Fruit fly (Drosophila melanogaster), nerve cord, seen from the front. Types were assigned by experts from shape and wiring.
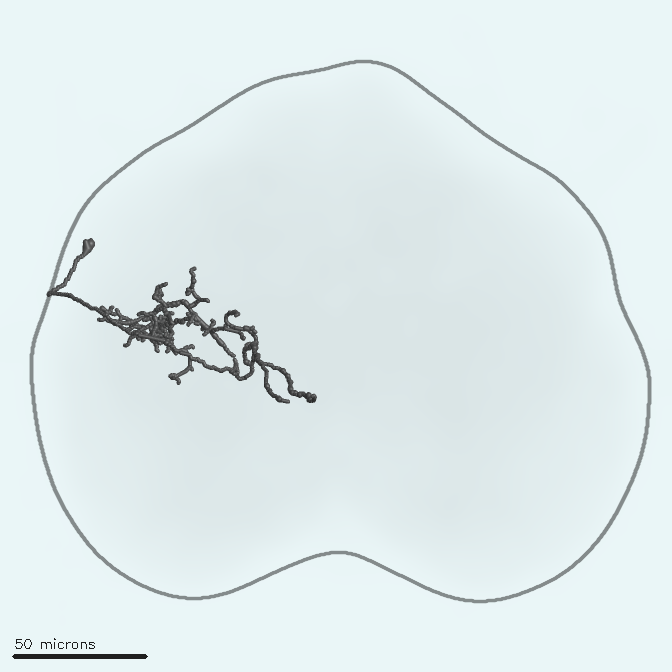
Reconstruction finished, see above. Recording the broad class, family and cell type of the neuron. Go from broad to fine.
nerve-cord intrinsic neuron; hemilineage 09A; IN09A058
